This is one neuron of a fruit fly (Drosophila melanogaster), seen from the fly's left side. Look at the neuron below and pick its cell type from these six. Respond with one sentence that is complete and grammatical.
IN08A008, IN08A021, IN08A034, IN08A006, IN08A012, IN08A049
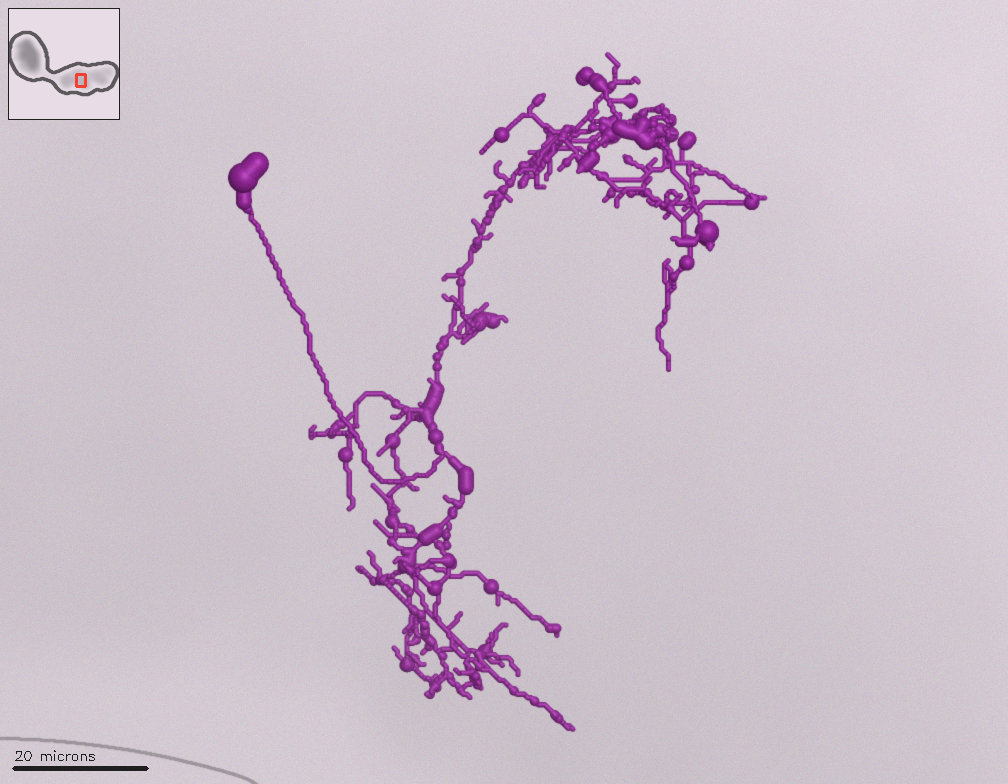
The cell type designation of this neuron is IN08A049.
